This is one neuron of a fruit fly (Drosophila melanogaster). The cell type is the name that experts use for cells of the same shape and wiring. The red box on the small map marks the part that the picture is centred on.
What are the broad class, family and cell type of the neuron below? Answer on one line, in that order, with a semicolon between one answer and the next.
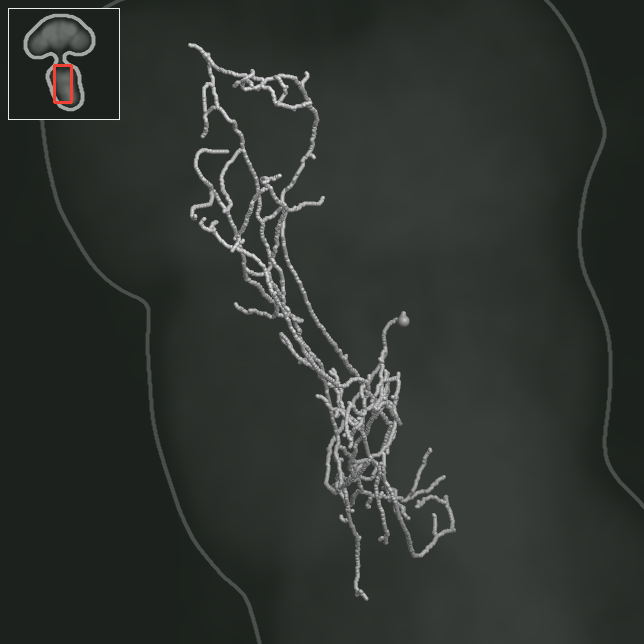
nerve-cord intrinsic neuron; hemilineage 17A; IN17A037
